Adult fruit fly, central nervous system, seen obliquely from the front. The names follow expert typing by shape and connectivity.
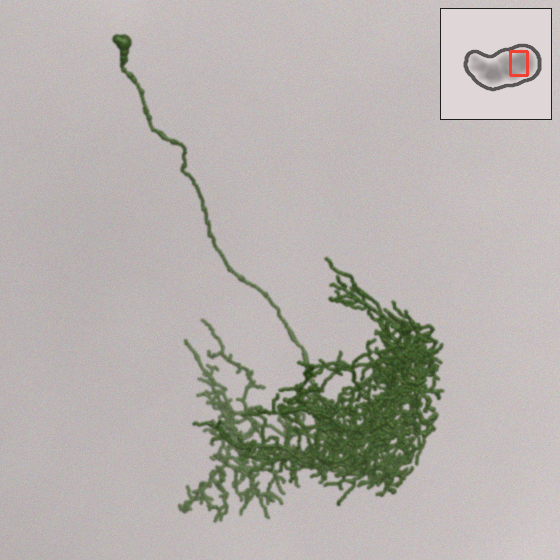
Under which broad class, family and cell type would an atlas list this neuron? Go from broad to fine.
central-brain intrinsic neuron; hemilineage SMPpm1; LAL128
